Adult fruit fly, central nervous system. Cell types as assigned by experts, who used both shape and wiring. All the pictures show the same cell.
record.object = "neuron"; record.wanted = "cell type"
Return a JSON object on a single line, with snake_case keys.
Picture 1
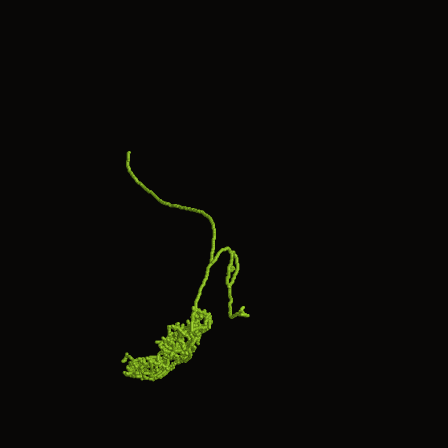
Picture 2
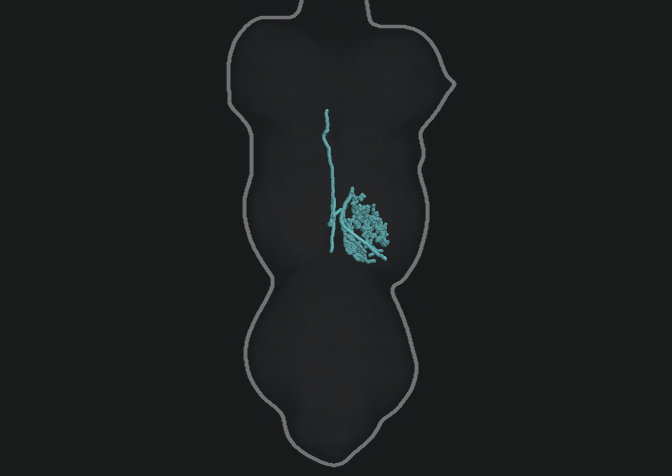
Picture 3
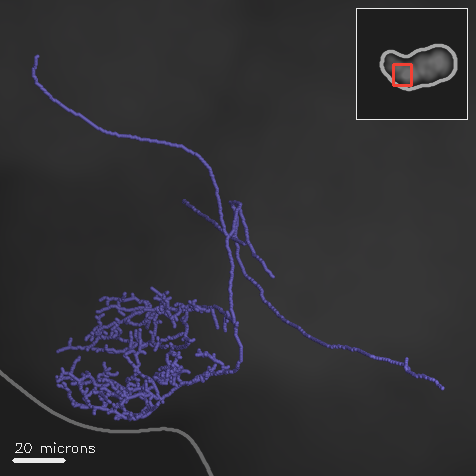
{"cell_type": "IN23B046"}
